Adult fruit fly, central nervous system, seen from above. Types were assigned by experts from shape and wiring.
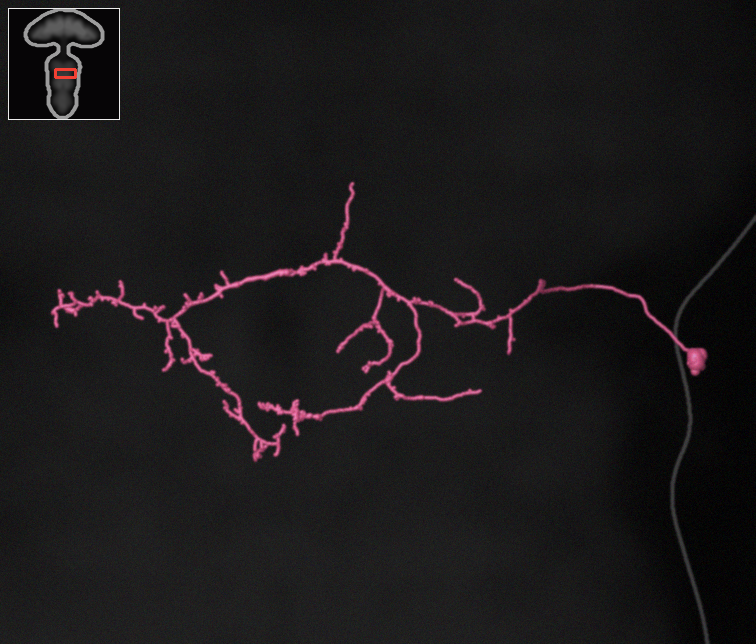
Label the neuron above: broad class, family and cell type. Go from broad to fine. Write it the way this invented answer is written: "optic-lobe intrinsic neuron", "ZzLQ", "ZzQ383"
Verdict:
"nerve-cord intrinsic neuron", "hemilineage 03B", "IN03B086_e"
